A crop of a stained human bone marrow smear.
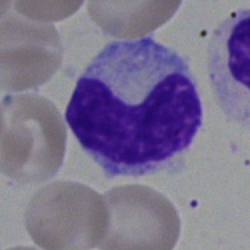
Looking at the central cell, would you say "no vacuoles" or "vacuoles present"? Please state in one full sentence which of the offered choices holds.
Vacuoles are absent from the cytoplasm of this cell.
